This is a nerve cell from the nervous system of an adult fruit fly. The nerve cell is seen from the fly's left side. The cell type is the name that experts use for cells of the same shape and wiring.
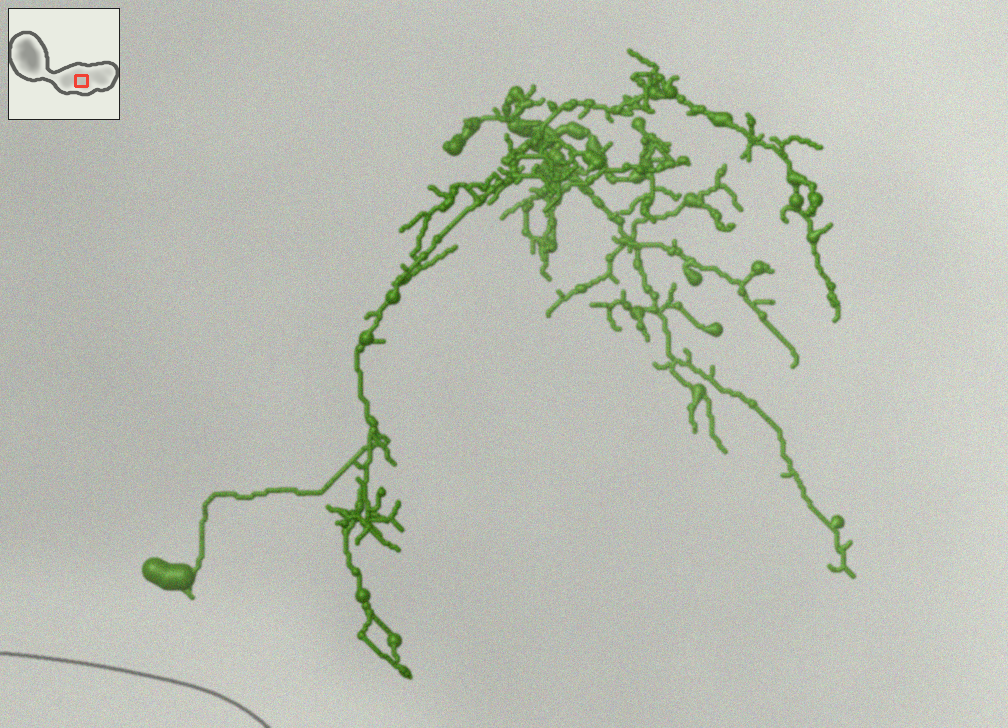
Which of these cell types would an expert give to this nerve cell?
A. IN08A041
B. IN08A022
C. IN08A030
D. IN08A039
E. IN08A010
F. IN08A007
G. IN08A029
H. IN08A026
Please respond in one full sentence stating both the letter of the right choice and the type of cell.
The nerve cell is a cell of type IN08A039, the type in option D.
